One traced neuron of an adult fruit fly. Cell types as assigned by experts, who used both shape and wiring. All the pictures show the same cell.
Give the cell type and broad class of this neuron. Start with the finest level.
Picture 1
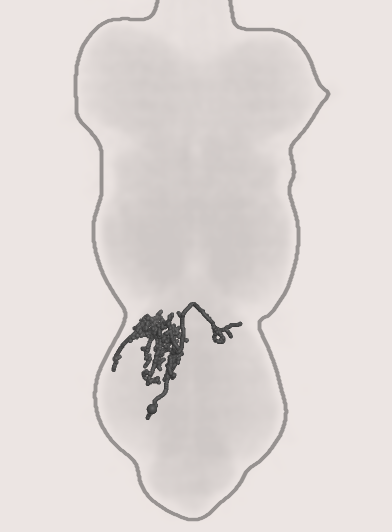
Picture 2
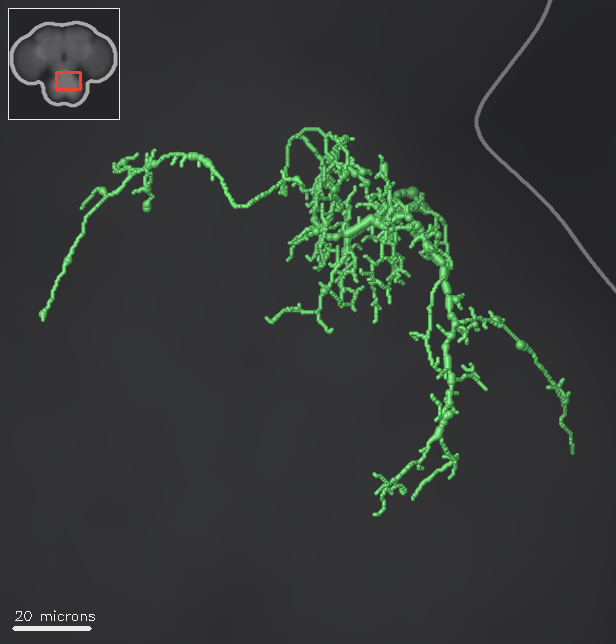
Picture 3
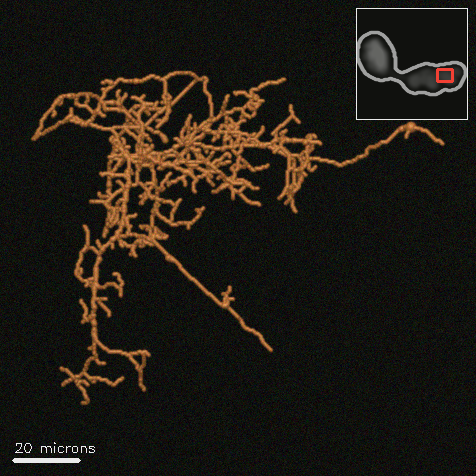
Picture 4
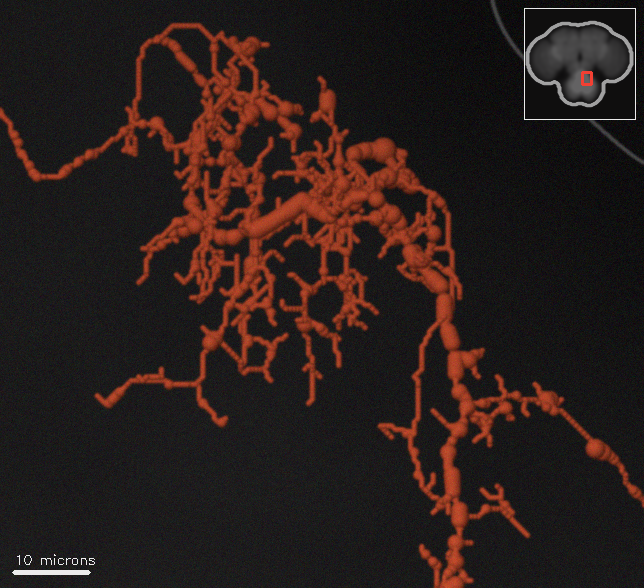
INXXX387; nerve-cord intrinsic neuron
